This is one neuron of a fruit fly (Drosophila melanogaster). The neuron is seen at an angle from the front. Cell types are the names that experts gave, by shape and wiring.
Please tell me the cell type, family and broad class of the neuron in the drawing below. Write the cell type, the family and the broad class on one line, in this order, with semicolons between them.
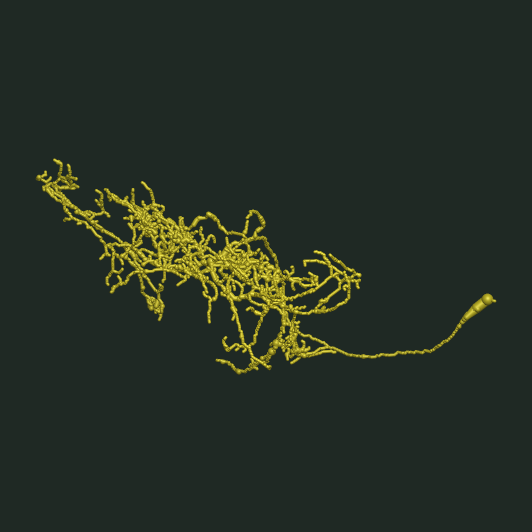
GNG038; hemilineage 05B; central-brain intrinsic neuron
